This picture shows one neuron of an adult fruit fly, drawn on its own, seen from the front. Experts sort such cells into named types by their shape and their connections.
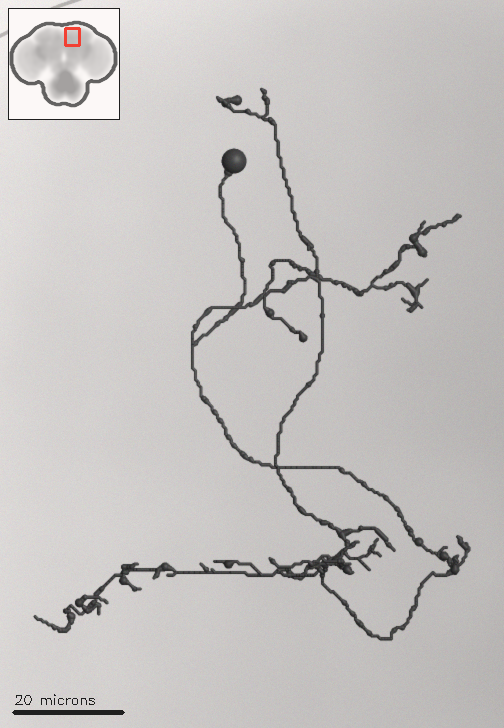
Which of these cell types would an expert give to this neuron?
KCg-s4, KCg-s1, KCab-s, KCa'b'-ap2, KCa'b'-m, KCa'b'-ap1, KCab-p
KCab-p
